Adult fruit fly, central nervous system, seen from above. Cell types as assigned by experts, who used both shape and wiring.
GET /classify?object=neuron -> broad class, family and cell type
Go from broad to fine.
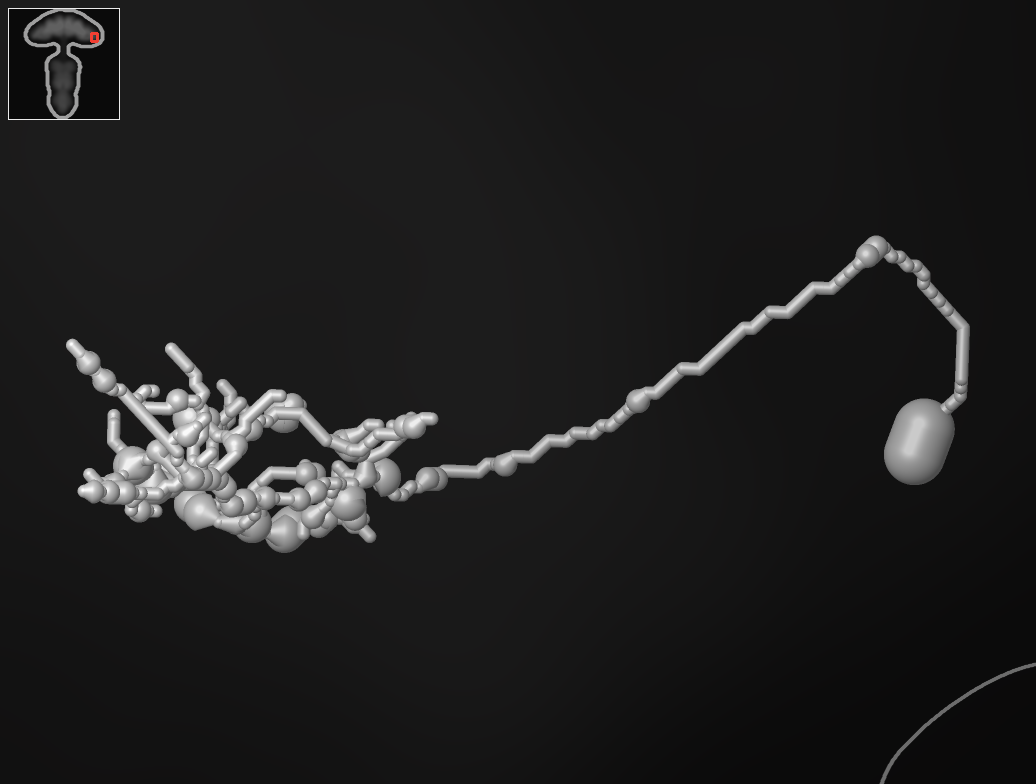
optic-lobe intrinsic neuron; Cm; Cm4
